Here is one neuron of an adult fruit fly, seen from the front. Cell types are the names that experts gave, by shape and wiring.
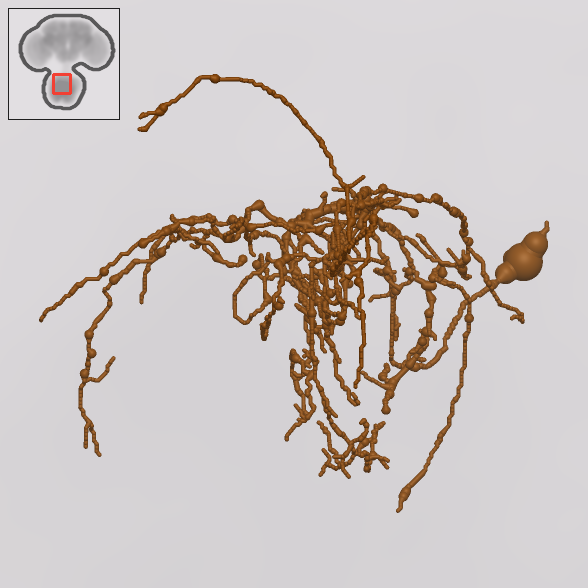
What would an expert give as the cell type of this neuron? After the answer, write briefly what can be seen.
The cell type is INXXX295. It is a nerve-cord intrinsic neuron. The cell body can be seen on the right of the picture. Dozens of branch ends can be seen.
